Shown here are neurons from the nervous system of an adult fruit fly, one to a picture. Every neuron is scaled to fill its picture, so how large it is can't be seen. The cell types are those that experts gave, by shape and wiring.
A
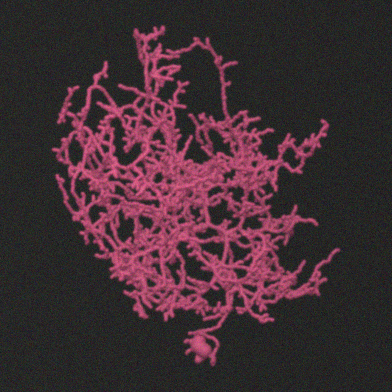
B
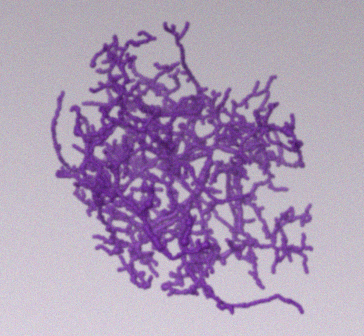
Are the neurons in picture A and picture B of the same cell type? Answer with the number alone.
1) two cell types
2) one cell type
2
